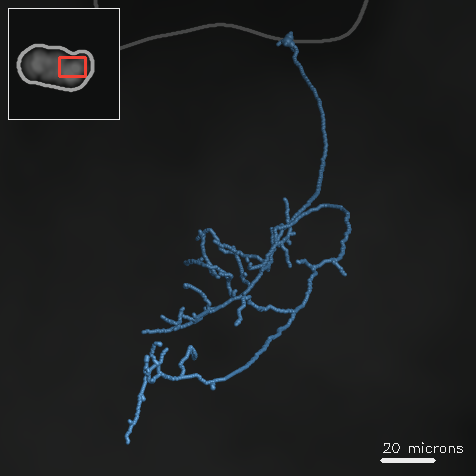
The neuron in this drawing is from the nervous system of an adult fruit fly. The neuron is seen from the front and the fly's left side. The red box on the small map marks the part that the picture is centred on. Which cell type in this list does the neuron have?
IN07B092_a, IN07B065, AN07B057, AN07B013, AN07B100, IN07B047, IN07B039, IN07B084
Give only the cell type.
AN07B100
